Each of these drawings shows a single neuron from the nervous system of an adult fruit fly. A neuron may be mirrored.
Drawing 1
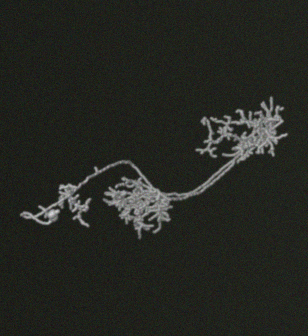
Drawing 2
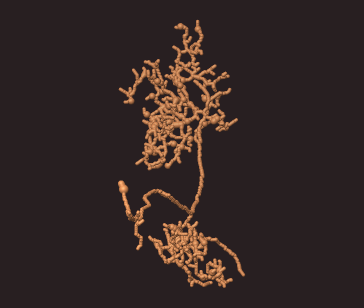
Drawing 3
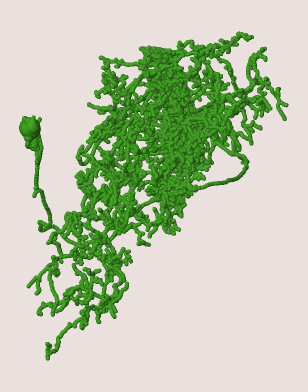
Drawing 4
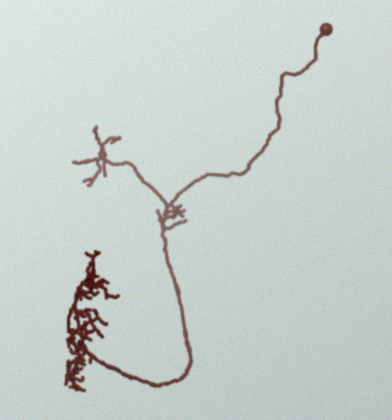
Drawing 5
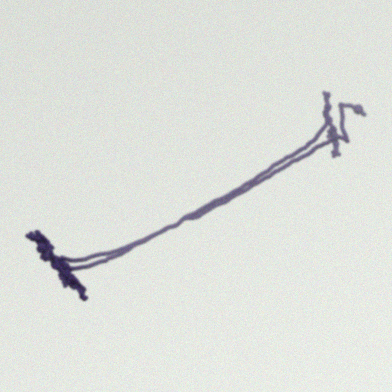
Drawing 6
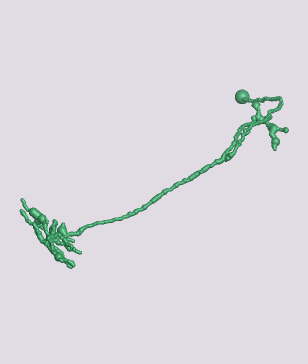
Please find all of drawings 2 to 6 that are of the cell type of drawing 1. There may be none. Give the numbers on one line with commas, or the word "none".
2, 3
